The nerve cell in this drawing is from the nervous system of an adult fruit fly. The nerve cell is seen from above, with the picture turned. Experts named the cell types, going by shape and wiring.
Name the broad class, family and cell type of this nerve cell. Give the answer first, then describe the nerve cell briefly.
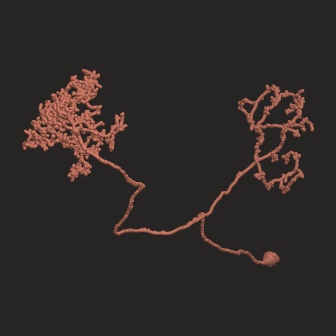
This is a visual projection neuron. The family is hemilineage VPNv1. Its cell type is LC17. In this view it is wider than it is tall.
